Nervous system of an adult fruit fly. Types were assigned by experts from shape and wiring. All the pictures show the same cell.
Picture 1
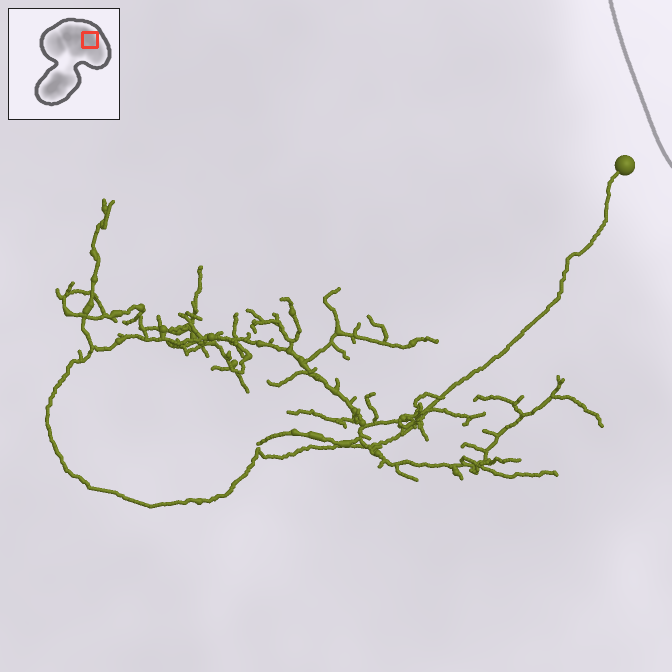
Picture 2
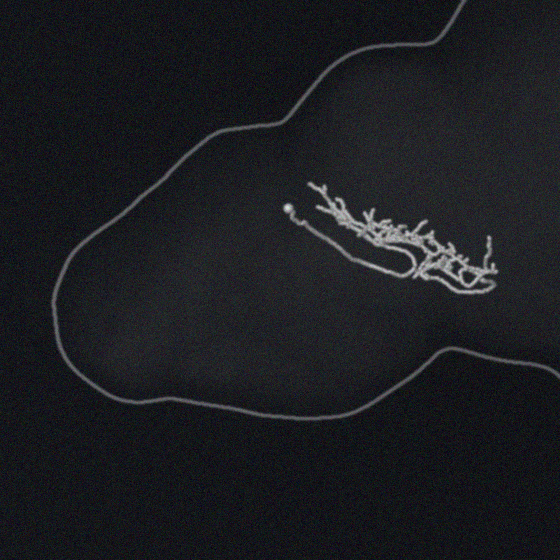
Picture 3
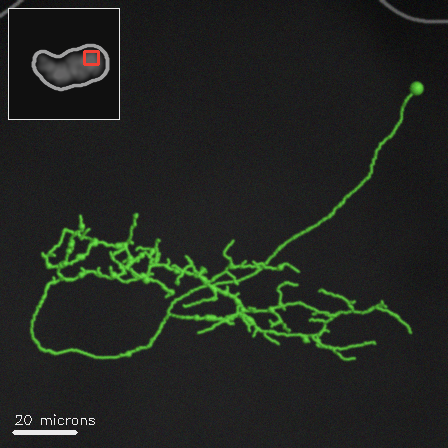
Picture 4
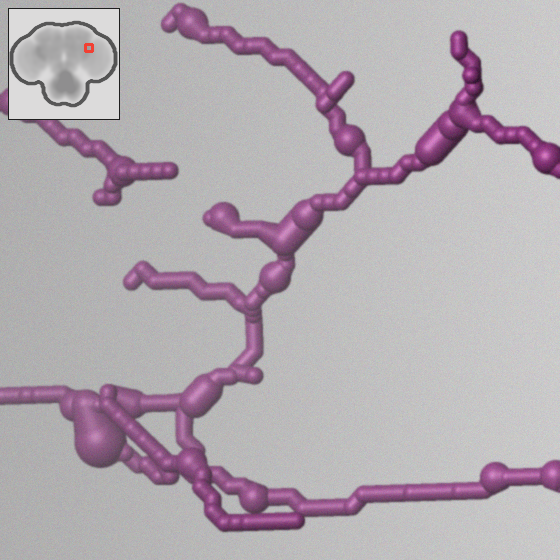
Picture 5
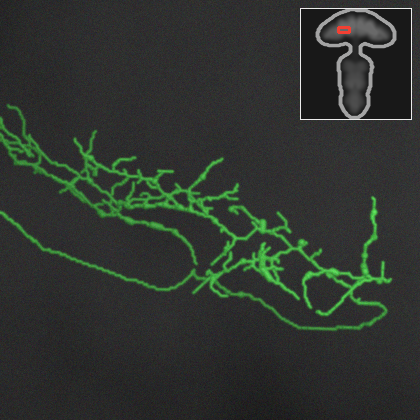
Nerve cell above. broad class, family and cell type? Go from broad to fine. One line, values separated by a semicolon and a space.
central-brain intrinsic neuron; hemilineage LHl4_posterior; PLP115_a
